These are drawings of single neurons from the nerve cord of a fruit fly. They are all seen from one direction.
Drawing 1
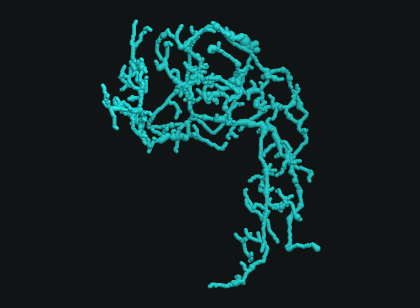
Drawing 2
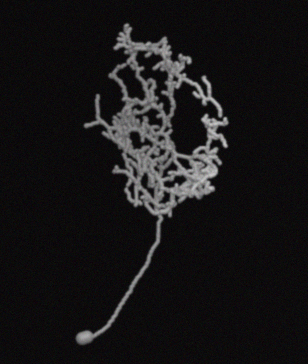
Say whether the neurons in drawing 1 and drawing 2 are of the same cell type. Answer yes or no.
no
